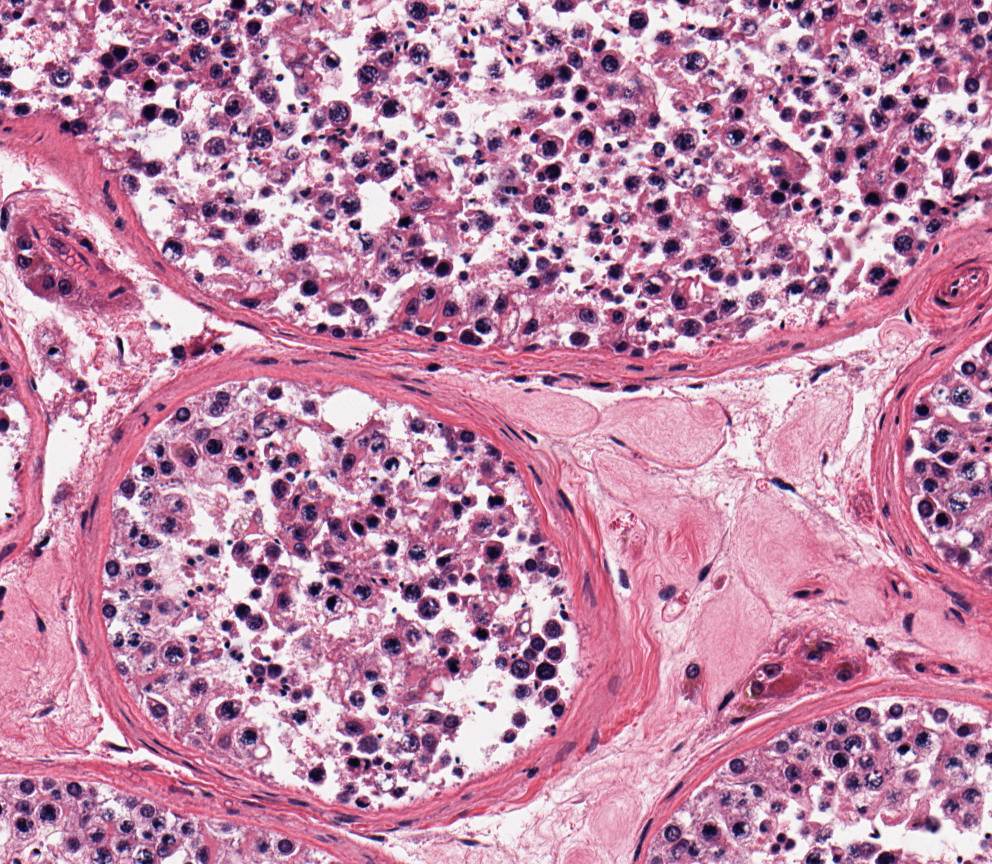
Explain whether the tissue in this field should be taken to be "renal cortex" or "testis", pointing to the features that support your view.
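It's testis. There are cut tubules, one large and round left of centre, parts of others at top, right edge and bottom, with interstitial tissue between. The tubules are filled with loosely scattered, discohesive round cells, without orderly layering or a clear central lumen. Many of them have small, dark, round, condensed nuclei; mixed in are larger cells with paler nuclei and pink cytoplasm.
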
